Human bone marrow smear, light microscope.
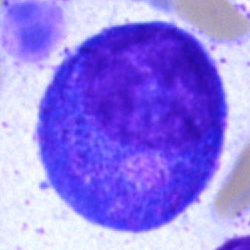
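Promyelocyte, the cell in the middle of this stained bone marrow smear. Notice first that its nucleus sits toward the top of the cell. The cytoplasm around it is a deep blue. Now look just below the nucleus, where a pale patch lies in the lower cytoplasm. Reddish-purple granules are scattered through the cytoplasm, mostly in its lower part.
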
